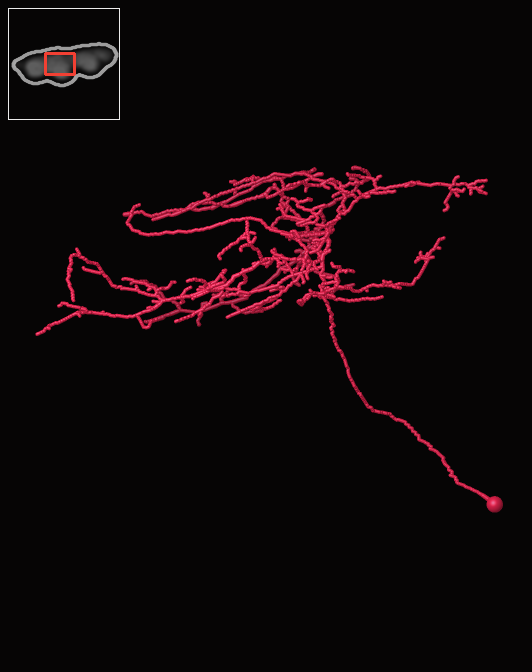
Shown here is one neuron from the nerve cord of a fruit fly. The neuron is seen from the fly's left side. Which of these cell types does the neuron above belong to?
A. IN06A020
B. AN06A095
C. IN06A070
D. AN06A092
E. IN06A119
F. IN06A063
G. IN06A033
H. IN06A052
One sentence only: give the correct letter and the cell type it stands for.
Option G states the cell type of the neuron, which is IN06A033.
